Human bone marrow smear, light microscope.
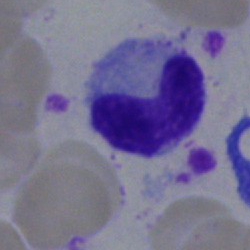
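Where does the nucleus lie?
It fills the lower and right part of a roughly round cell.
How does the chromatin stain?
Dark purple, and it looks dense.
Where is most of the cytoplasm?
Mainly in the upper left, inside the notch of the nucleus.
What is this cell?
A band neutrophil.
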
